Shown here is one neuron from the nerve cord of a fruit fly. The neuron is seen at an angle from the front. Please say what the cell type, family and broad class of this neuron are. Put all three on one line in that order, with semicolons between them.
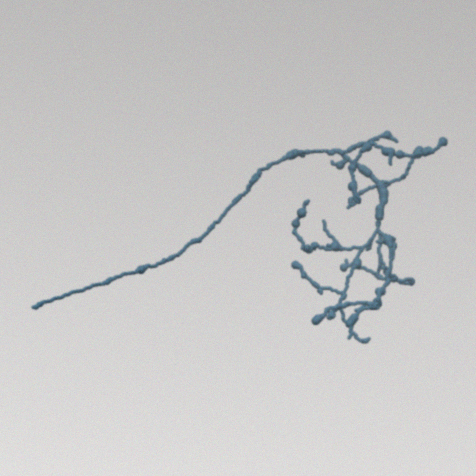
DNge077; DNge; descending neuron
